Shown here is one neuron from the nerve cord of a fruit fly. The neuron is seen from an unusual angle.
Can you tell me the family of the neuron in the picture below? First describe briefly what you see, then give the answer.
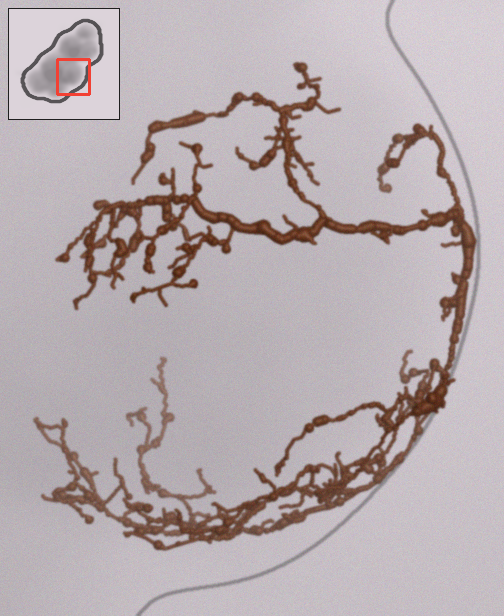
The picture shows dozens of branch ends. In this view it is about as wide as it is tall. Its broad class is nerve-cord intrinsic neuron. Its family is hemilineage 13A.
